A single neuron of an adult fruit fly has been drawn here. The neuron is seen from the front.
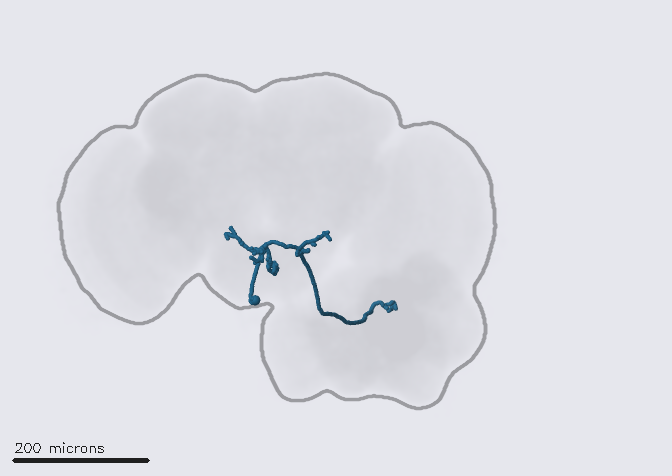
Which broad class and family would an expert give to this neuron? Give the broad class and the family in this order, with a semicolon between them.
descending neuron; hemilineage LB6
